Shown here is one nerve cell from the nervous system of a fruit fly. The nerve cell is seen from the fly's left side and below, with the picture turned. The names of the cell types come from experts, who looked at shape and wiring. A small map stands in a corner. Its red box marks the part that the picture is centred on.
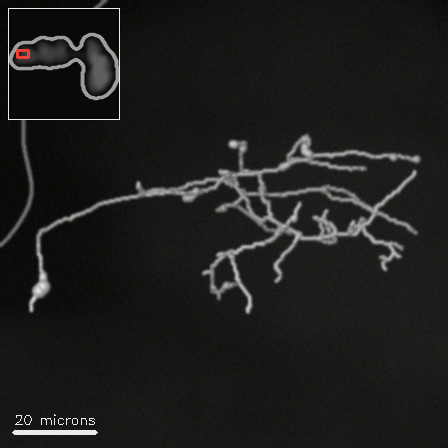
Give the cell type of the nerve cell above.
IN01B094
